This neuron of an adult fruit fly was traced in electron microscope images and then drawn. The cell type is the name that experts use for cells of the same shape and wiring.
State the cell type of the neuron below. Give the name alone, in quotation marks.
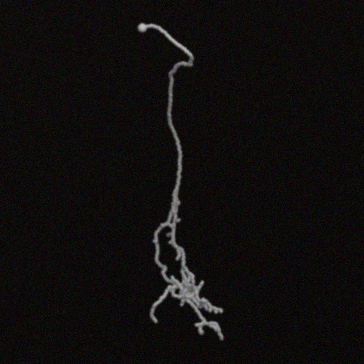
"SIP011"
